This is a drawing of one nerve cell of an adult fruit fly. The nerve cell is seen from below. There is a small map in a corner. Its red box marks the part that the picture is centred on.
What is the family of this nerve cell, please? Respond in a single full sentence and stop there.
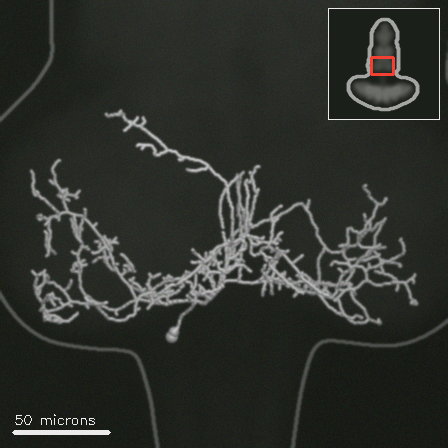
By its family, the nerve cell is hemilineage 10B.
